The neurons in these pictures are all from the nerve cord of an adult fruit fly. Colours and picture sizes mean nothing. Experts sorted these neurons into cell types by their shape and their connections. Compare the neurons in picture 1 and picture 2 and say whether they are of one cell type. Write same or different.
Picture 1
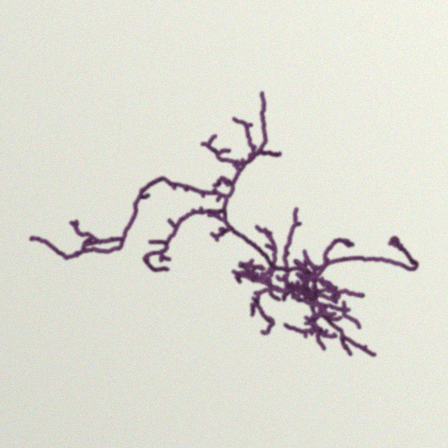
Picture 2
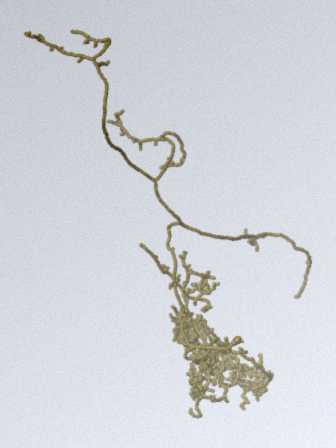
different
